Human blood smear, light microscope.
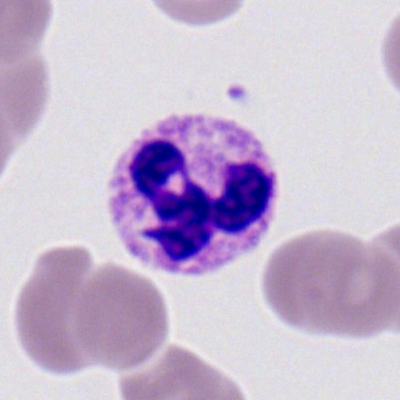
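Segmented neutrophil, the cell in the middle of this stained blood smear. Its nucleus breaks into several lobes held together by narrow strands, and the chromatin is dark purple and densely clumped. Around it sits plenty of pale pink cytoplasm, filled with fine lilac granules.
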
